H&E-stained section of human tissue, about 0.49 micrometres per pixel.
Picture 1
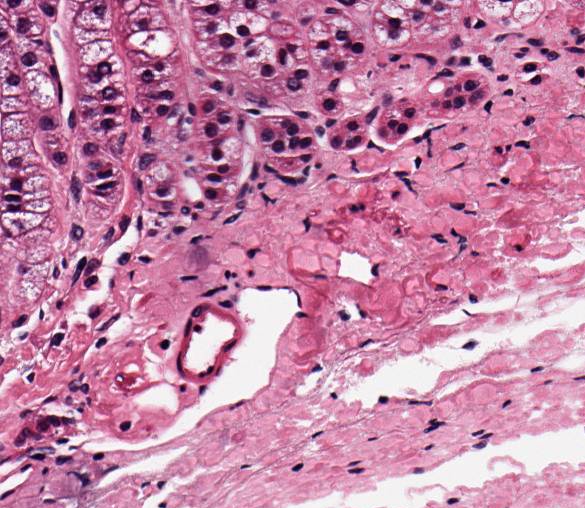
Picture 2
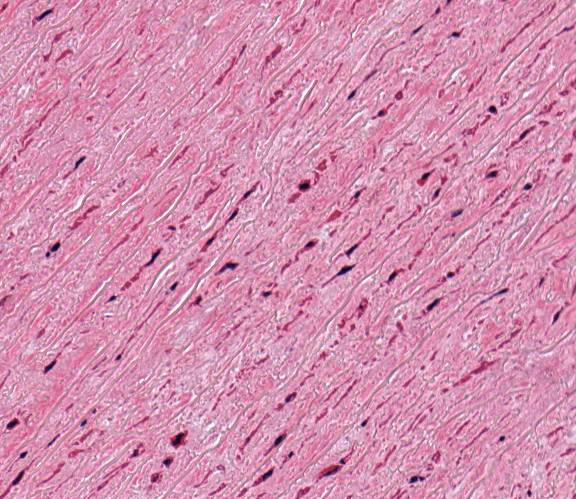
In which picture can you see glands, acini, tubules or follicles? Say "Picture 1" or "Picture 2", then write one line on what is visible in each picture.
Picture 1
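In picture 1: Epithelial glands fill the upper part of the field and looser pink connective tissue fills the lower part.
In picture 2: No epithelium or glands are present anywhere in the field.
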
